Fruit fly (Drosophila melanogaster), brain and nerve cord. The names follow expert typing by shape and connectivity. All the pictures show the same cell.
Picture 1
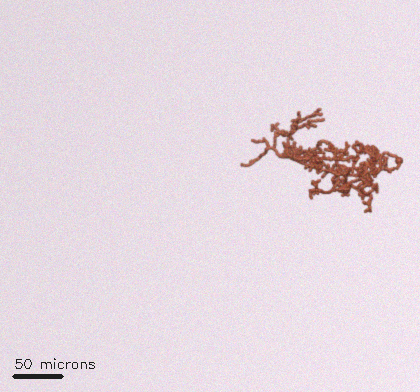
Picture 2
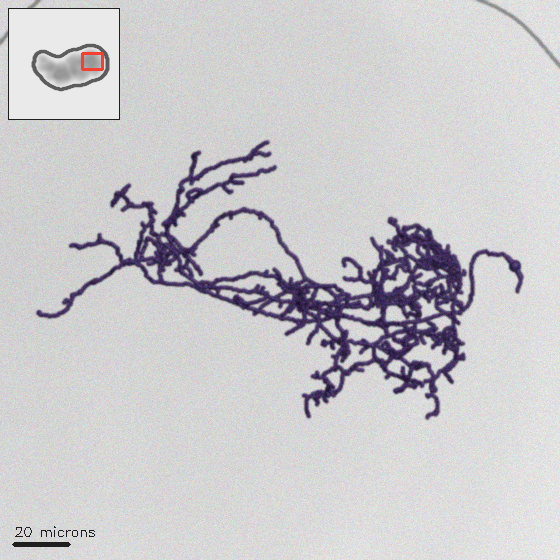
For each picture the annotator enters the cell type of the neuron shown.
AVLP180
